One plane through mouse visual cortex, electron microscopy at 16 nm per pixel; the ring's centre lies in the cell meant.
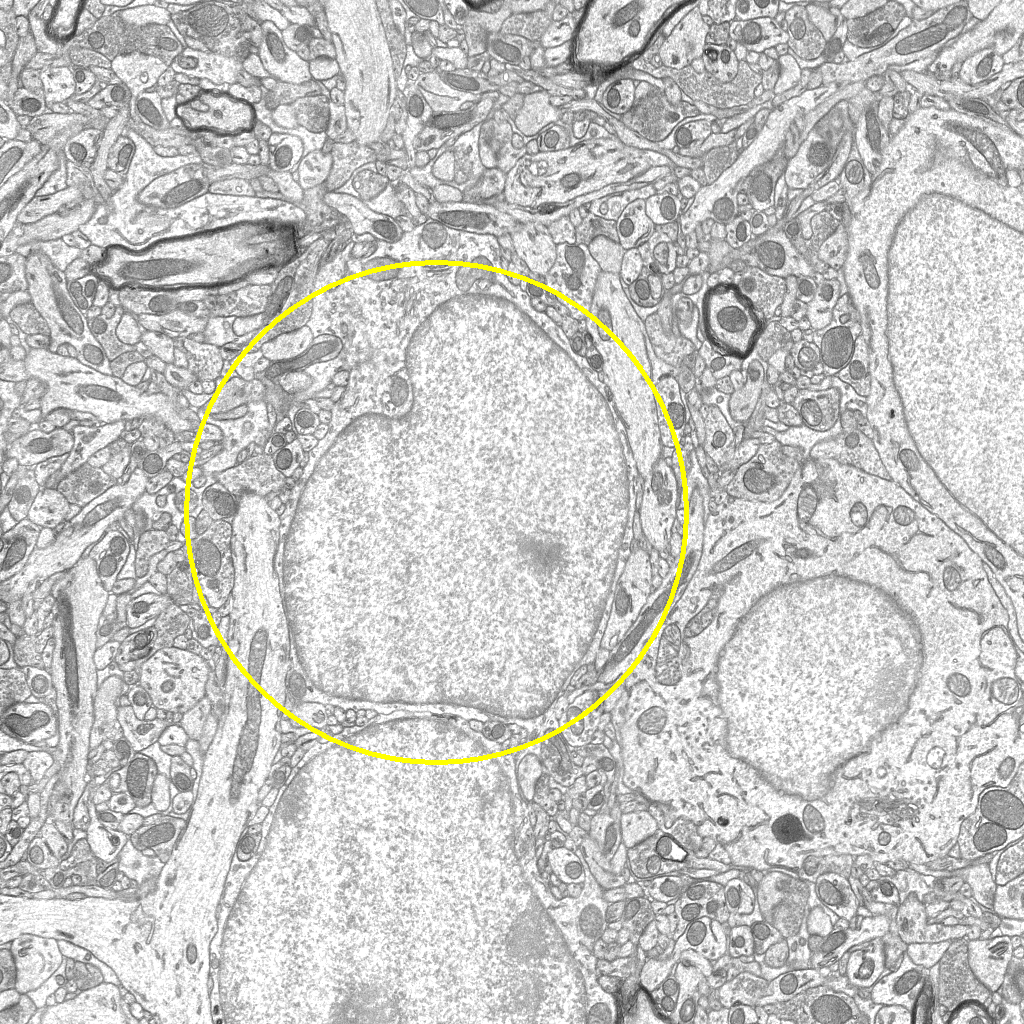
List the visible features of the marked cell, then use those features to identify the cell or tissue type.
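The nuclear outline lies entirely within the ring. Chromatin is pale and finely granular, without dense clumps lining the envelope. One mitochondrion occupies the cytoplasm in the notch of the nucleus. No stacks of rough endoplasmic reticulum are seen in the cytoplasm. It is an astrocyte.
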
